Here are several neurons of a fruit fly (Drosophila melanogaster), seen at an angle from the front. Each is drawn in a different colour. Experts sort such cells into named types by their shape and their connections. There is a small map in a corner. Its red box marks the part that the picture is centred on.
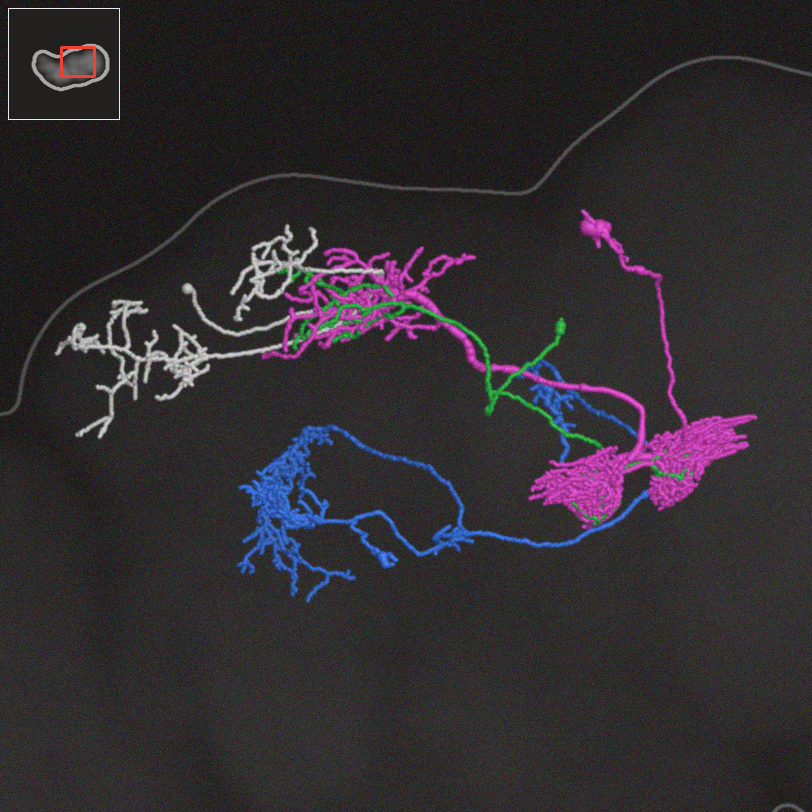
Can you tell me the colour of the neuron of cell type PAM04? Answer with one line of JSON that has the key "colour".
{"colour": "green"}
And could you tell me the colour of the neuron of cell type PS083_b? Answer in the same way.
{"colour": "blue"}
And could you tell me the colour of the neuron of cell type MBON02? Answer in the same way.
{"colour": "magenta"}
